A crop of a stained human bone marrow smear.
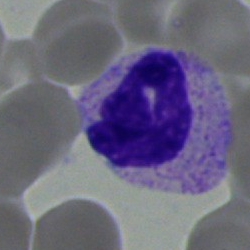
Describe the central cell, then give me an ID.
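The nucleus sits off-centre, toward the left side of the cell. It is indented, and a small pale slit shows inside it near the top. The chromatin is dense, dark purple and clumped. Fine purple granules are scattered throughout the cytoplasm. This is a band neutrophil.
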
